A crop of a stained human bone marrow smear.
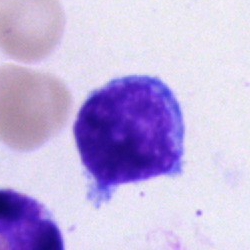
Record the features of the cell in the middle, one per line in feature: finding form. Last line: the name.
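Outline: roughly rounded, edges somewhat squared and slightly irregular
Cytoplasm: scant, only a thin rim
Nucleus: fills most of the cell
Granules: none distinct
Tag: small, ragged, pale blue cytoplasm at the lower left edge
Name: lymphocyte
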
